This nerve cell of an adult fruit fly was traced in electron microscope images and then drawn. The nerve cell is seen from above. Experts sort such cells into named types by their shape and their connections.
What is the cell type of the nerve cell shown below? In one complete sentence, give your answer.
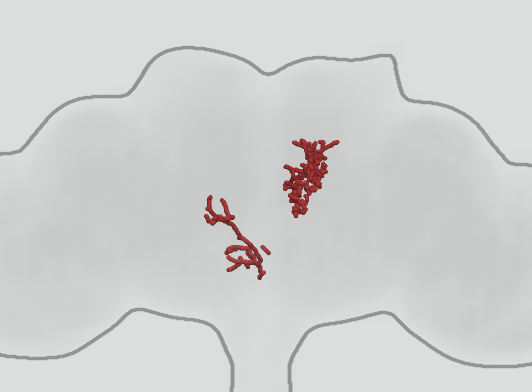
Of the cell type SMP387 is this nerve cell.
